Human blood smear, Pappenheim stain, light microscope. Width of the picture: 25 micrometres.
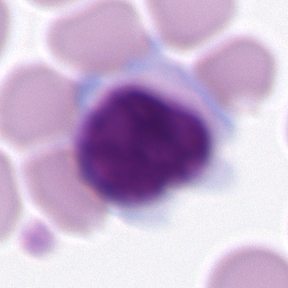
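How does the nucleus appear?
Its chromatin is dark purple and densely condensed, and no nucleoli can be seen.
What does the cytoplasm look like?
A scant rim of pale blue, with no visible granules.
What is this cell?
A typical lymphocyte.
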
